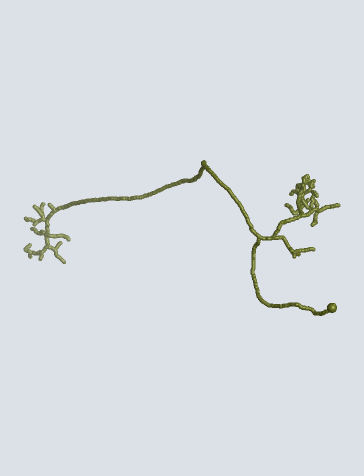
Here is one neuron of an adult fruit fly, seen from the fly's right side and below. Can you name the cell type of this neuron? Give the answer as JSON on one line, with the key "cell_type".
{"cell_type": "M_vPNml75"}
